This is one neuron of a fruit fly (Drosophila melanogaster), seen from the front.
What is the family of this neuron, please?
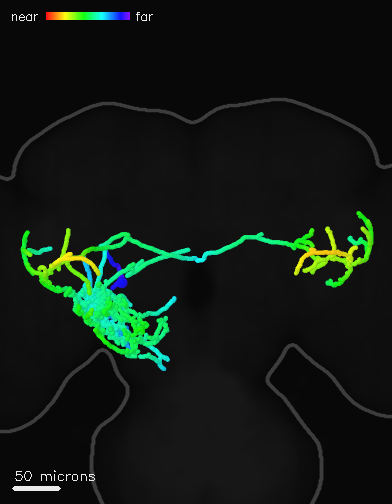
hemilineage VLPl&p2_posterior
